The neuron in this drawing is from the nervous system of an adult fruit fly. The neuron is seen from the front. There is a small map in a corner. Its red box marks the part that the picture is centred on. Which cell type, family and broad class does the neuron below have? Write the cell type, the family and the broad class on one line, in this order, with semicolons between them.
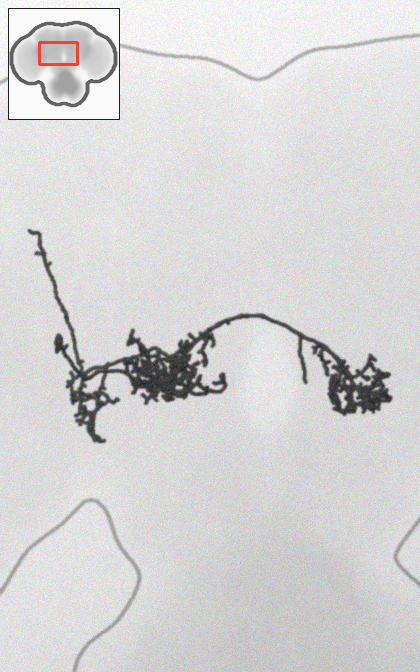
M_l2PN10t19; hemilineage ALl1_ventral; central-brain intrinsic neuron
